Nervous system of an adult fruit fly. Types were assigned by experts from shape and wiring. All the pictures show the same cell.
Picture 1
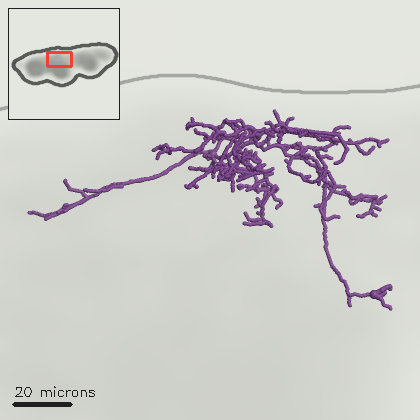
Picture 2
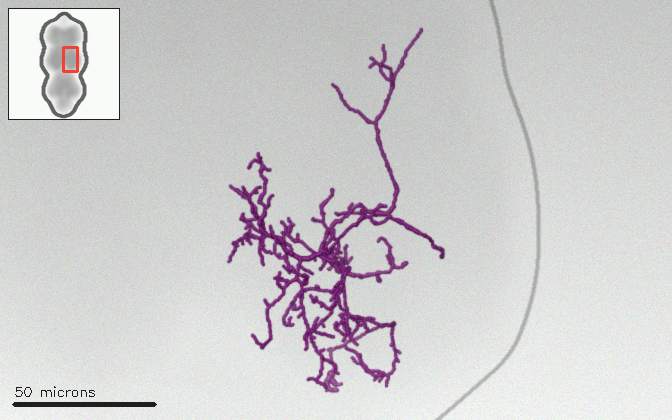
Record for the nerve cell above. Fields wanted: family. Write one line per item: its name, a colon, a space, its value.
family: hemilineage 03B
